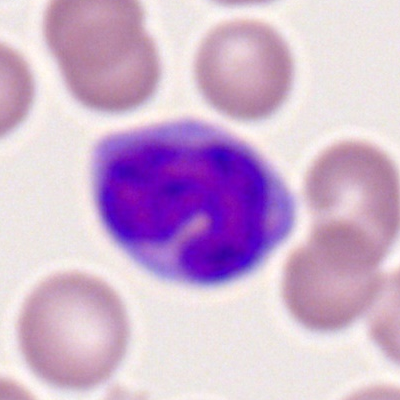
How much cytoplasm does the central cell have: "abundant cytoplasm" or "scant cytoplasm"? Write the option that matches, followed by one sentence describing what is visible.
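Scant cytoplasm. The nucleus fills most of the cell.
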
